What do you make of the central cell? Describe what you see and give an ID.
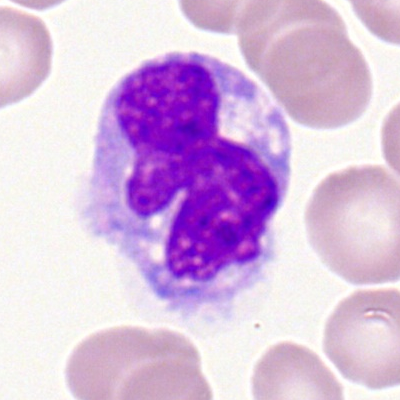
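First, the nucleus is irregular and deeply folded, a cleft dividing it into lobe-like parts. Next, the cytoplasm is abundant and pale grey-blue, with several small clear vacuoles. Its granularity is only faint and fine, without large coloured granules. This is a monocyte.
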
